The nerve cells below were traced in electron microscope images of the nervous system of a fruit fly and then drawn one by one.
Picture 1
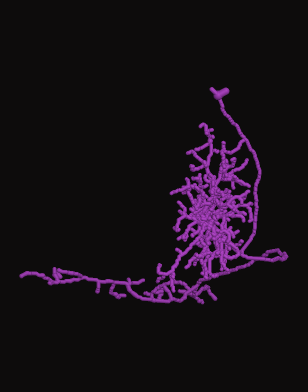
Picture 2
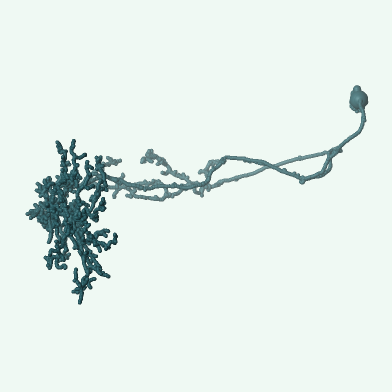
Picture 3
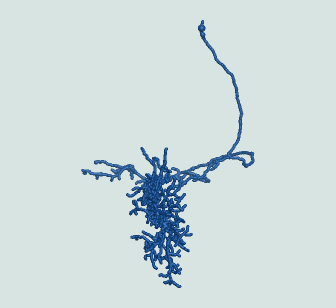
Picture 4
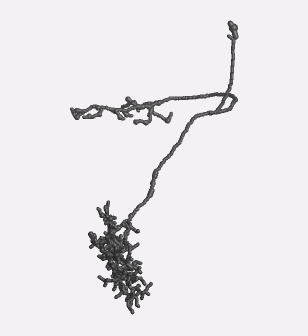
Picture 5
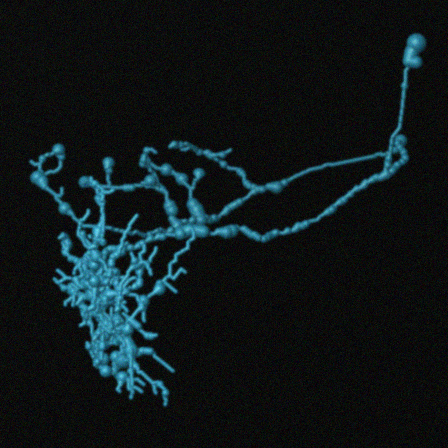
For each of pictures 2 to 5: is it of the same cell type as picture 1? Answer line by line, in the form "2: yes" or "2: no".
2: no
3: yes
4: no
5: no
